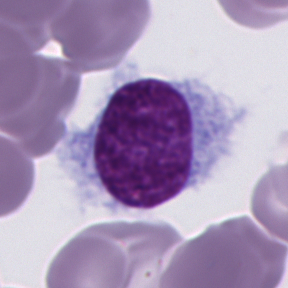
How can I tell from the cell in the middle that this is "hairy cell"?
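Start with the edge of the cytoplasm, which is ragged with fine hair-like projections; that goes well with a hairy cell.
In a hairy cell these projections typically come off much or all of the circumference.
The cytoplasm itself is pale blue and forms a rim around the nucleus that is broadest on the right side.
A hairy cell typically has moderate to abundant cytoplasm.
You will also find no vacuoles in the cytoplasm.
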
